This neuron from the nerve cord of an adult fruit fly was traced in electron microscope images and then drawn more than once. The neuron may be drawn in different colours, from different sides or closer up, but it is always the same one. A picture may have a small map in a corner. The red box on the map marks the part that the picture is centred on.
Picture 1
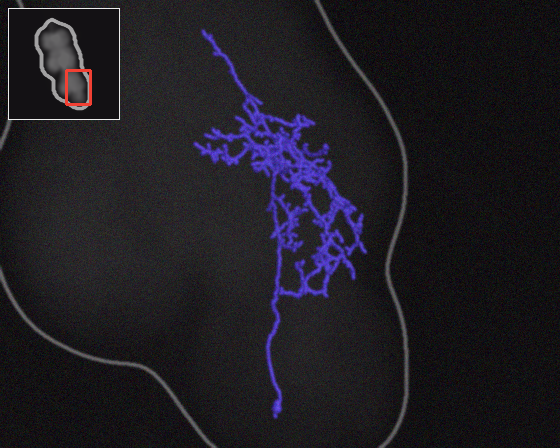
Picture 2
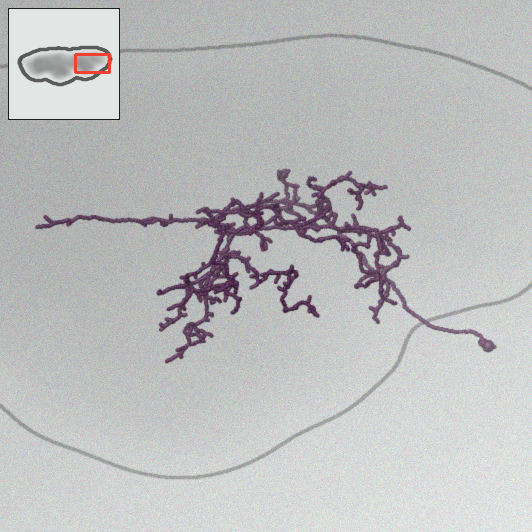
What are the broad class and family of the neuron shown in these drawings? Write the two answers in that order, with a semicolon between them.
nerve-cord intrinsic neuron; hemilineage 21A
